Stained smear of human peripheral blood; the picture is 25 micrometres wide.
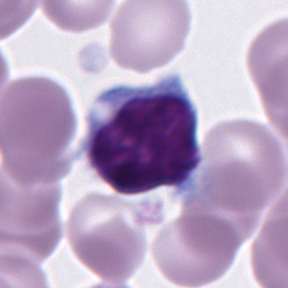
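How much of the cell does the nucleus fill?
Most of it.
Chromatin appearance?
Dark purple, coarsely clumped.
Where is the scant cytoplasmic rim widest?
Along the upper edge of the cell.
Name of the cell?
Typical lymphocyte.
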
